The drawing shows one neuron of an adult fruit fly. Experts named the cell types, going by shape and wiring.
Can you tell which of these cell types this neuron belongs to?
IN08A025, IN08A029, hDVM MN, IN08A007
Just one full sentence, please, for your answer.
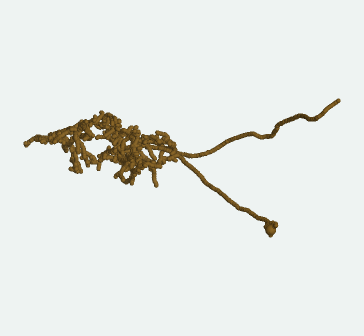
It is hDVM MN that this neuron is, by cell type.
